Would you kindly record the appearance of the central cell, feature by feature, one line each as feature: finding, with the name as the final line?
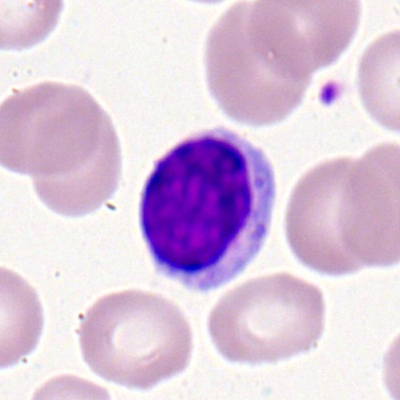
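Cell edge: smooth, with no surface projections to look for
Chromatin: see how dark purple and coarsely clumped it is
Cytoplasm: only a scant amount next to the nucleus
Granules: no coarse ones in the cytoplasm
So this cell is: lymphocyte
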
